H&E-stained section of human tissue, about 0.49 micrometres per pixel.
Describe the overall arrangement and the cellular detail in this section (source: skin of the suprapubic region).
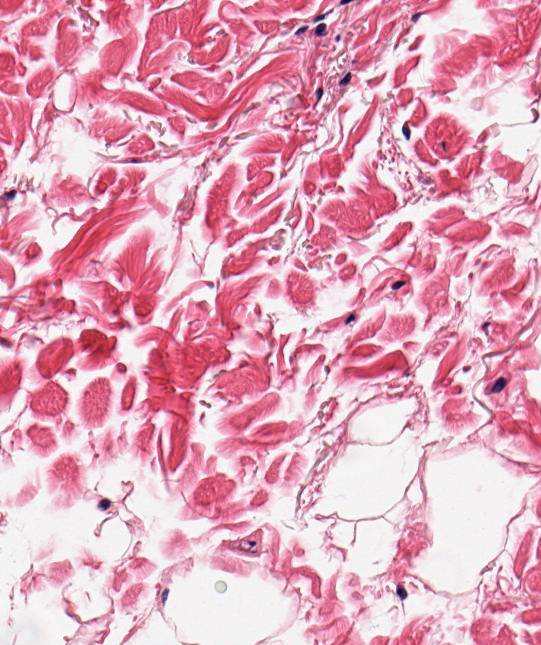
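Across the upper and middle field you've got bright pink fibres running in many directions, cut lengthwise, obliquely and crosswise. Between them sit a few small, dark blue nuclei, scattered singly, along with thin, wispy pale pink connective tissue strands. Down below, the clear, empty polygonal spaces outlined by thin membranes are consistent with adipocytes.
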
